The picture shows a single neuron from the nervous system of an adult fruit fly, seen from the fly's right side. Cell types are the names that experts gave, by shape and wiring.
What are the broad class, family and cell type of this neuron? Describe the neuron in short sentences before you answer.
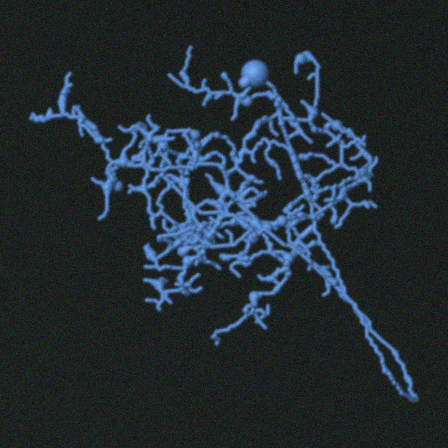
Its cell body lies at the top of the picture. The picture shows dozens of branch ends. It is a central-brain intrinsic neuron. Its family is hemilineage LHl4_dorsal. Its cell type is CB2678.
